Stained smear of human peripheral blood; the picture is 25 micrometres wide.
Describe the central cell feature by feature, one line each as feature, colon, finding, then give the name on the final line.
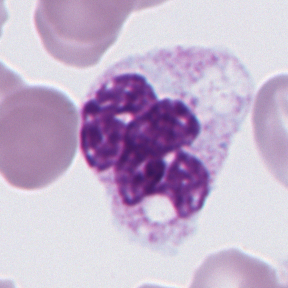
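Outline: irregular, roughly triangular, not round
Nucleus position: toward left; most cytoplasm on right
Chromatin: dark purple, coarsely clumped
Granules: fine, pinkish-purple, scattered through cytoplasm
Identity: segmented neutrophil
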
